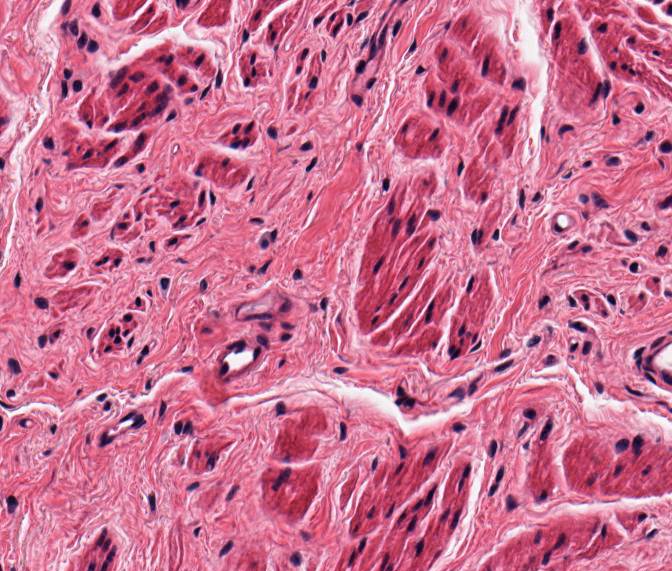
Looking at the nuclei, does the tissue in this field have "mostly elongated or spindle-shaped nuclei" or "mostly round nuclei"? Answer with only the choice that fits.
Mostly elongated or spindle-shaped nuclei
